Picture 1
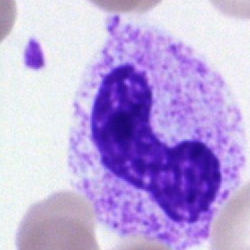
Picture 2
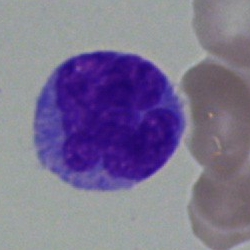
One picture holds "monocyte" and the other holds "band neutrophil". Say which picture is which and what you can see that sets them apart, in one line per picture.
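Picture 1 is a band neutrophil. The cytoplasm is abundant and pale lilac.
Picture 2 is a monocyte. The nucleus fills most of the cell.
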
